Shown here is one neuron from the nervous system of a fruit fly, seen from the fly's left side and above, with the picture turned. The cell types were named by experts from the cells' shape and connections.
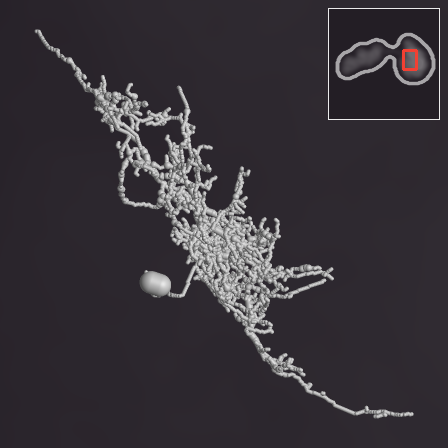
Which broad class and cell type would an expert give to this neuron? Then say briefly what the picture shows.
It is a central-brain intrinsic neuron. The cell type is PS314. Dozens of branch ends can be seen. In this view it is about as wide as it is tall.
